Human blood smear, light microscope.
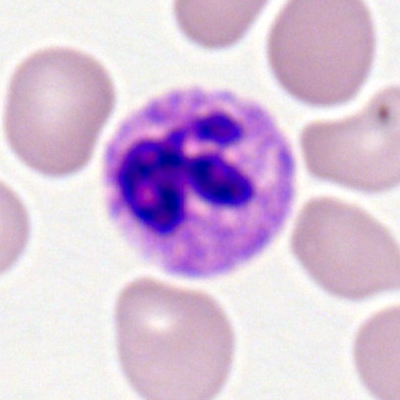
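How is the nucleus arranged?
It is divided into several separate lobes, with dark purple, densely clumped chromatin.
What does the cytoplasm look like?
It is abundant and pale lilac, filled with fine pinkish-purple granules.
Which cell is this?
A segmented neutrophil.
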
